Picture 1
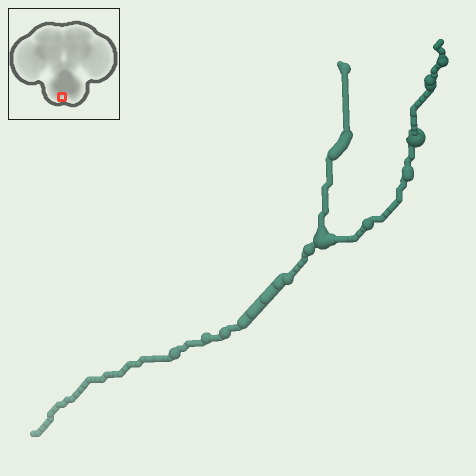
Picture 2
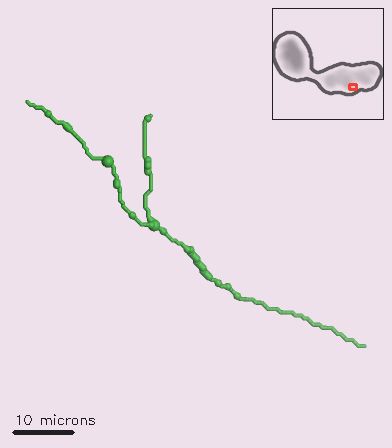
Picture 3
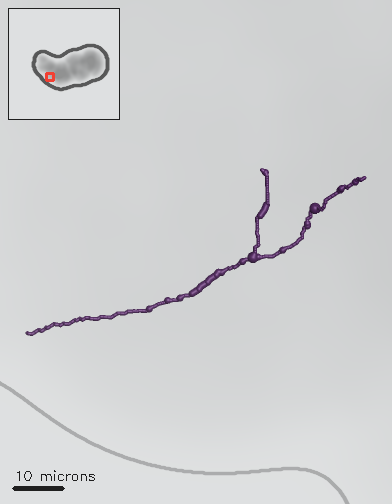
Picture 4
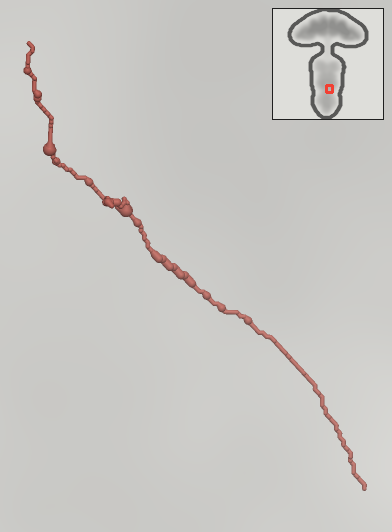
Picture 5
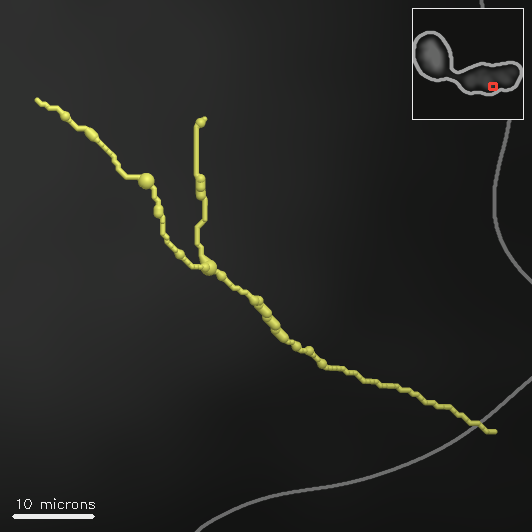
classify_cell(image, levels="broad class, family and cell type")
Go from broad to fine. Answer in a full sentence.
A sensory neuron entering the nerve cord of class mechanosensory tactile, type SNta30.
